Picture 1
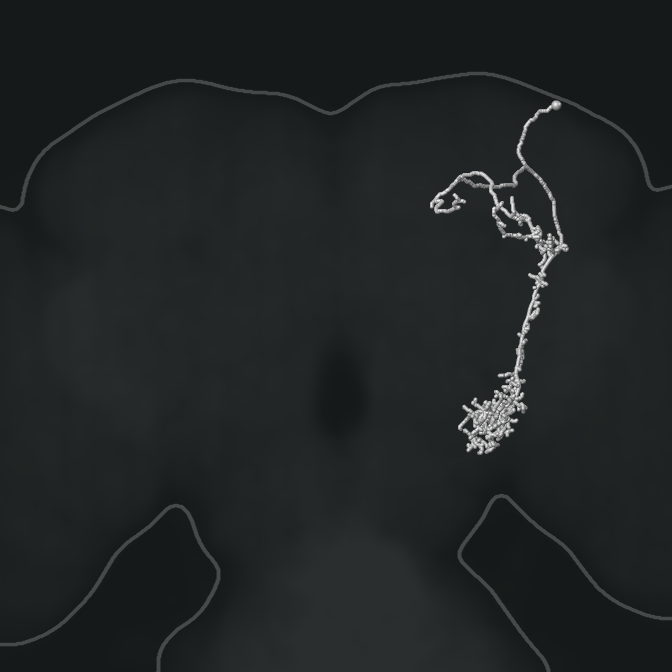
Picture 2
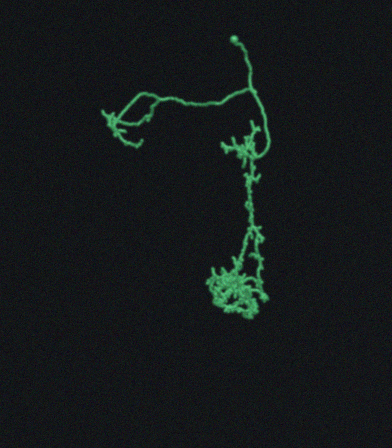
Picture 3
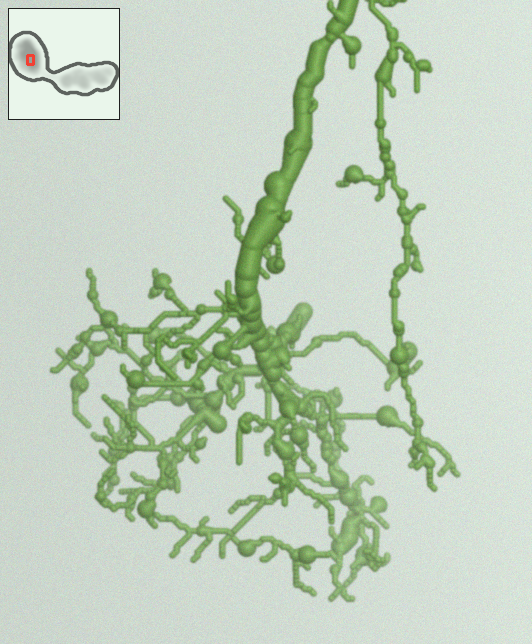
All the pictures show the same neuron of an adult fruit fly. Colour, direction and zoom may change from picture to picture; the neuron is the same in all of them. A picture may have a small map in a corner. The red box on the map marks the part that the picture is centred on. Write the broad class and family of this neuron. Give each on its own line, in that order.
central-brain intrinsic neuron
hemilineage VLPd&p1_posterior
